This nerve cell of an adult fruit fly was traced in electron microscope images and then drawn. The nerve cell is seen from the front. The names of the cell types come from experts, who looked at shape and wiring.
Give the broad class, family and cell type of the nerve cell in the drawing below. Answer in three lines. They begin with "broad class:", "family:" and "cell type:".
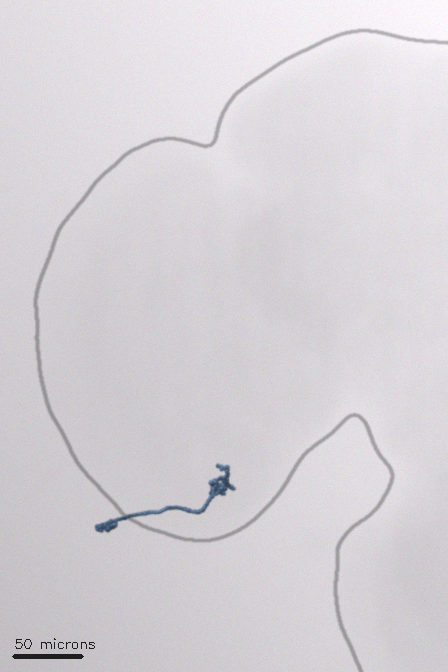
broad class: optic-lobe intrinsic neuron
family: L
cell type: L3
